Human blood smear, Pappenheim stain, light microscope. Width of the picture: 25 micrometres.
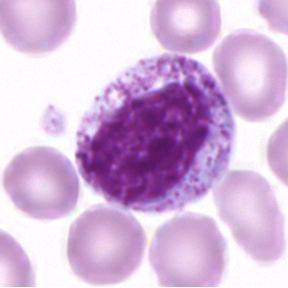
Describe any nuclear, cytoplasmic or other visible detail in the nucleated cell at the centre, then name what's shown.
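Cell outline round and smooth. Chromatin dark purple, coarsely clumped. Nucleoli not seen. Cytoplasm sprinkled with numerous small reddish-purple granules. Cell: metamyelocyte.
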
